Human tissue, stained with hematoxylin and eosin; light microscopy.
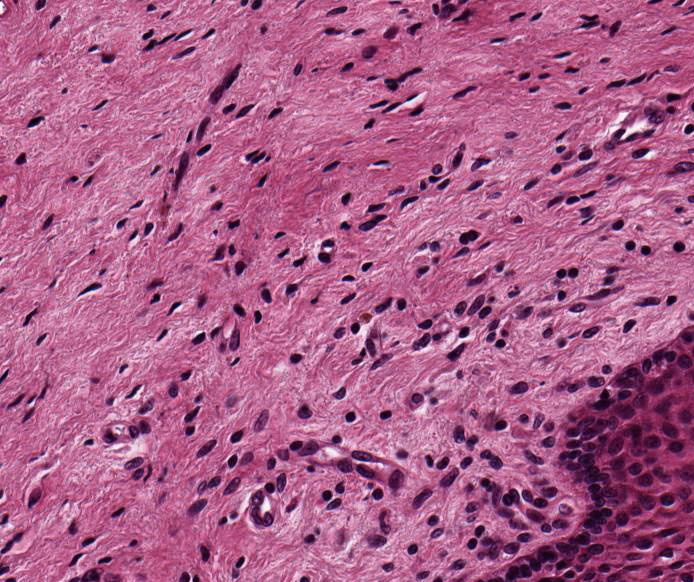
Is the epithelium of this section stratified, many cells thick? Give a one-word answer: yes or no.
Yes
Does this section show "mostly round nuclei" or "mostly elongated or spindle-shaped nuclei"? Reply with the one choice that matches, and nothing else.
Mostly elongated or spindle-shaped nuclei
